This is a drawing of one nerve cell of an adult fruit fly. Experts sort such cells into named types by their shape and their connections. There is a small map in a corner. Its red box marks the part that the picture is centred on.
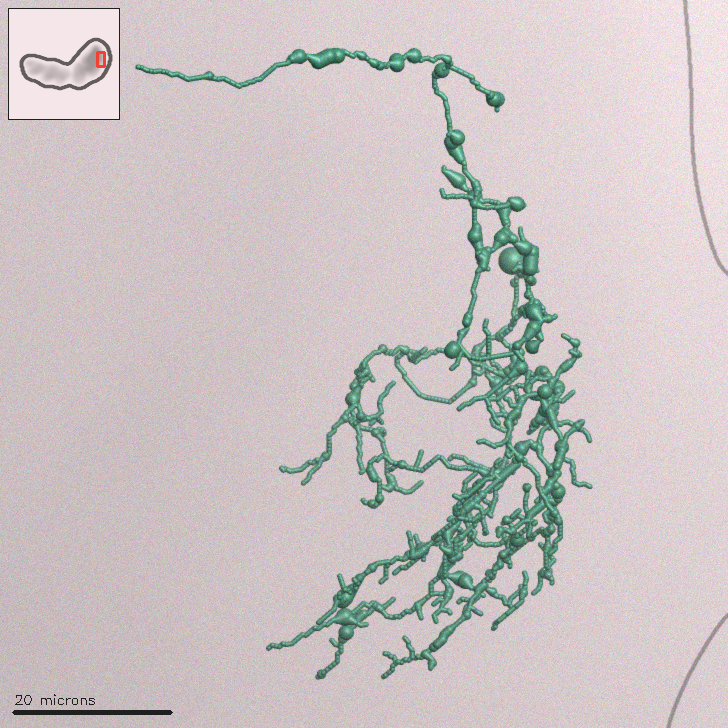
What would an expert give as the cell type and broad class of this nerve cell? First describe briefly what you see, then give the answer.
From top to bottom in the picture it spans about 80 microns. The picture shows dozens of branch ends. The cell type is AVLP385. This is a central-brain intrinsic neuron.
